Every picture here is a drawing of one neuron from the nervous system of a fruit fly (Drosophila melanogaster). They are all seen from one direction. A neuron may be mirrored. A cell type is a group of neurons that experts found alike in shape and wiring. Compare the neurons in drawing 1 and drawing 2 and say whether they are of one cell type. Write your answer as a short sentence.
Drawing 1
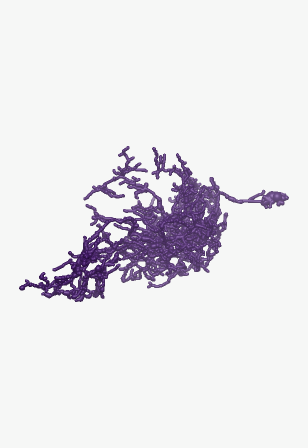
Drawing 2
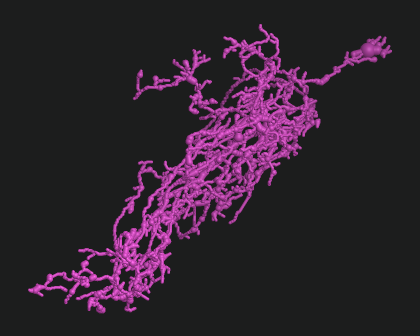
They are of the same cell type.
